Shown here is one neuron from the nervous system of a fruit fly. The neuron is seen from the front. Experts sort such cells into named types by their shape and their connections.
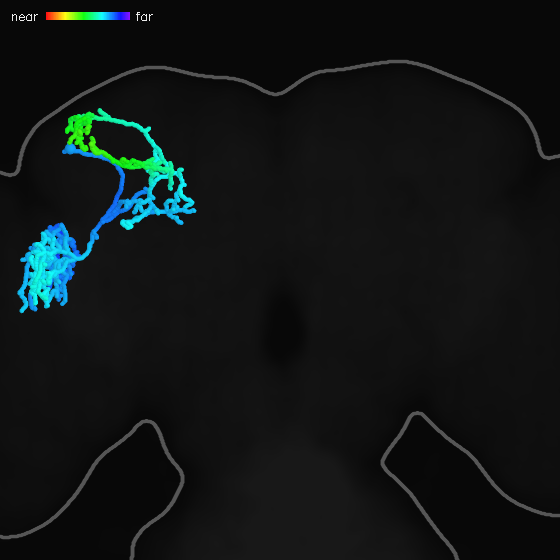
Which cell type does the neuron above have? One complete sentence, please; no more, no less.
This neuron is a cell of type LoVP70.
